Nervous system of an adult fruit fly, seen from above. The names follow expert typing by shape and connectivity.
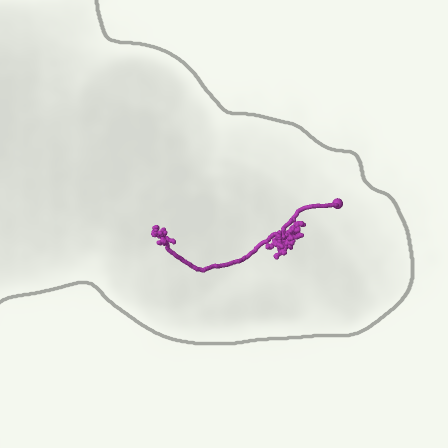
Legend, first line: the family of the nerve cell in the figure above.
Tm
